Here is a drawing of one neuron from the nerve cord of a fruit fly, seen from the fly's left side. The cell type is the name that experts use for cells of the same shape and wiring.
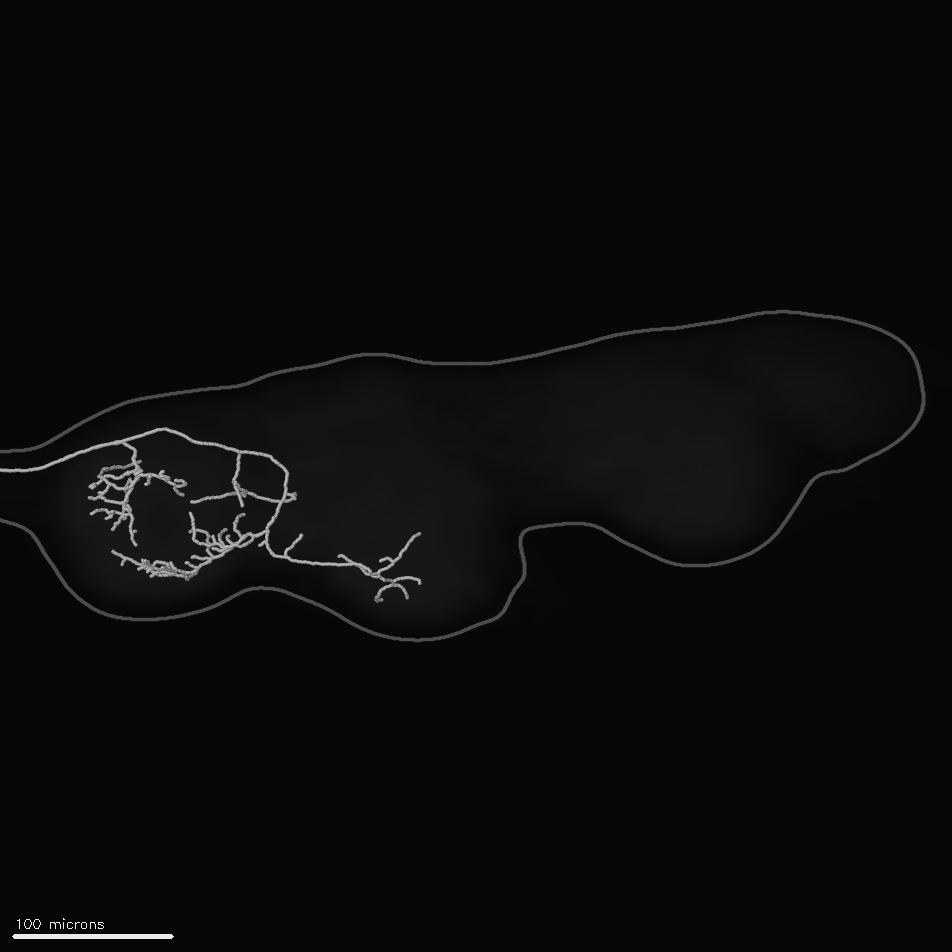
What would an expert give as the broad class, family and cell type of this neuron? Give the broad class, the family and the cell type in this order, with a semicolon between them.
descending neuron; DNpe; DNpe025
